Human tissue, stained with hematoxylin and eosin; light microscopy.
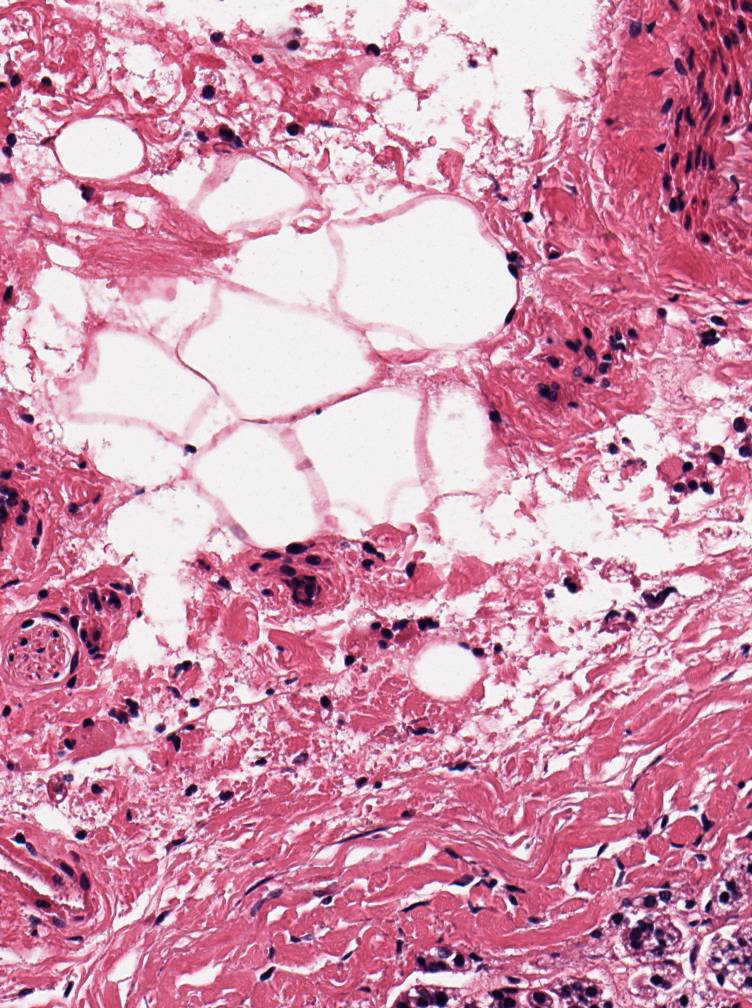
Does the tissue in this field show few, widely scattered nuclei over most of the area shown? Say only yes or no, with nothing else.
Yes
